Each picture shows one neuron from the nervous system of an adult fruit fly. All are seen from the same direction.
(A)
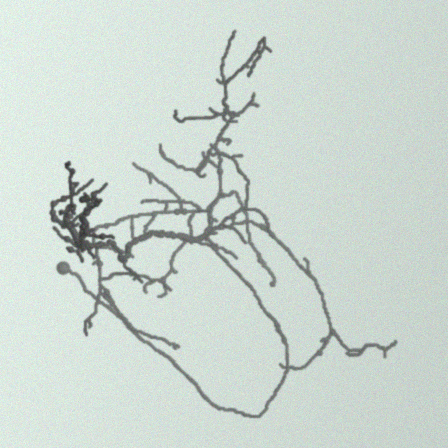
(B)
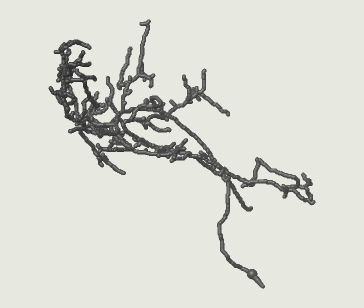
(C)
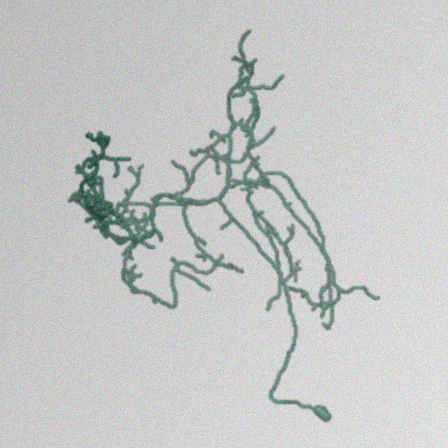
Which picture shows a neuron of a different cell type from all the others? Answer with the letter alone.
B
